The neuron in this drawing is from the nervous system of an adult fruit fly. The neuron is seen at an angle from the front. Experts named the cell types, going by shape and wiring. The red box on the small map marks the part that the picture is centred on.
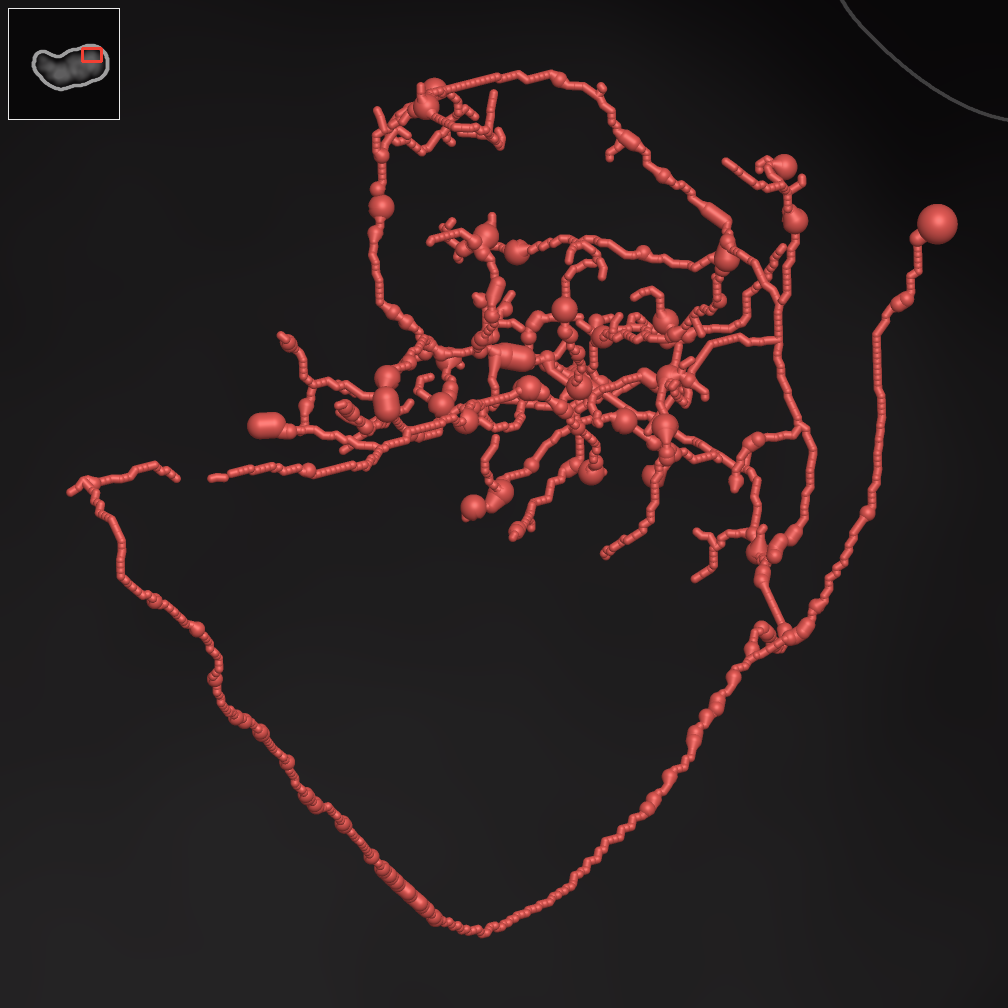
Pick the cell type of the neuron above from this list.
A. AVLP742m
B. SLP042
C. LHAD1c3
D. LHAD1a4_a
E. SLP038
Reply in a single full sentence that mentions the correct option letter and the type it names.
The neuron represents the cell type LHAD1c3, found under option C.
